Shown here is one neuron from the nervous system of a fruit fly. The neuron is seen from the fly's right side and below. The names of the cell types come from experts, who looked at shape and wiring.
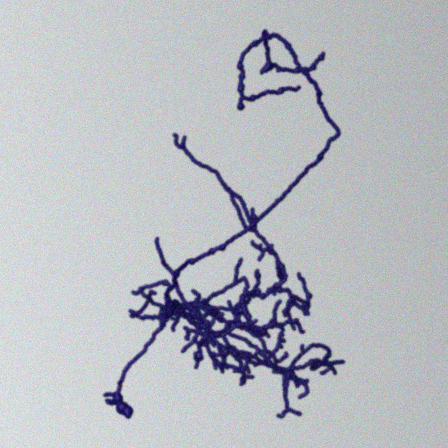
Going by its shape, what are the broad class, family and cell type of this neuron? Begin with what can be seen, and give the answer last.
Its cell body lies at the lower left of the picture. The picture shows dozens of branch ends. Its broad class is central-brain intrinsic neuron. Its family is hemilineage LB19. It is of cell type AMMC014.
